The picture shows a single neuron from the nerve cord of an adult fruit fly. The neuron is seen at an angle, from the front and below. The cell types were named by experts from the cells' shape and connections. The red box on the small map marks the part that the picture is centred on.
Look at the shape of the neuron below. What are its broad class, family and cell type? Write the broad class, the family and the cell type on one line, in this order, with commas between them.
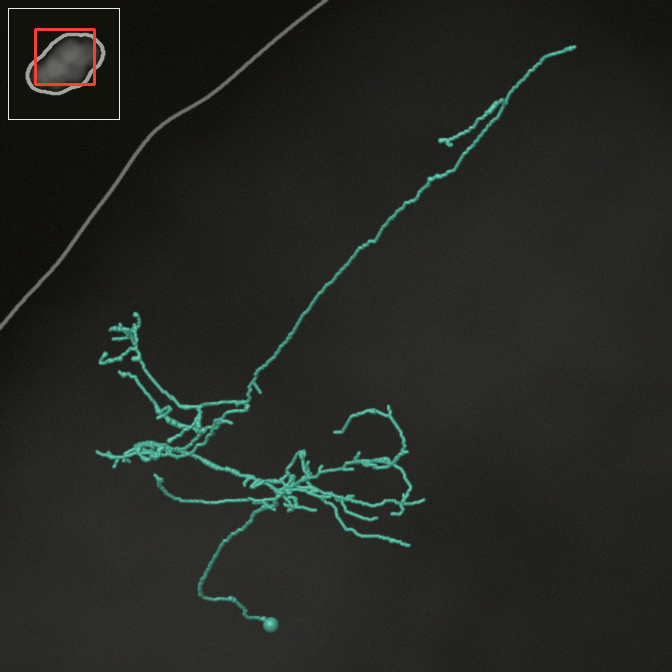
nerve-cord intrinsic neuron, hemilineage 06A, IN06A104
